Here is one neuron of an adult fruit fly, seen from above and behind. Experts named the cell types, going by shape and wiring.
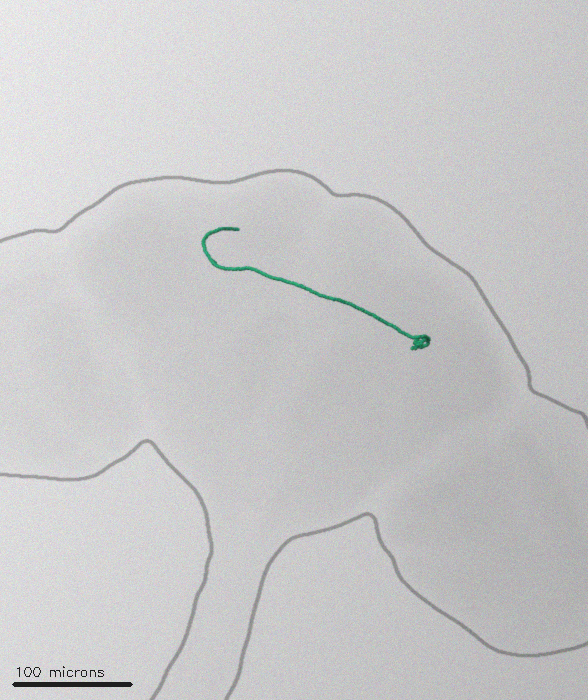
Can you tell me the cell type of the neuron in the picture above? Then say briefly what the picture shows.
The cell type is ORN_VL2p. Its broad class is sensory neuron entering the brain. It lies in the brain. The drawing shows no cell body. From left to right in the picture it spans about 200 microns.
